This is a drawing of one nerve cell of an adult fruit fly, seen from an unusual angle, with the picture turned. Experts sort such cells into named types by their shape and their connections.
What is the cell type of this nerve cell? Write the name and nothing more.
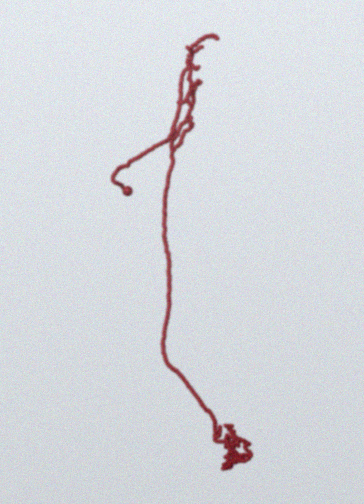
AN16B078_d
